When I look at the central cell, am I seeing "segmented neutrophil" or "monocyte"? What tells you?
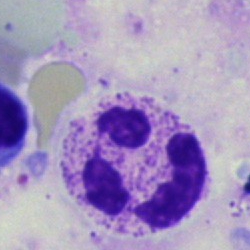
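I'd say segmented neutrophil, not monocyte. What settles it: the nucleus is divided into three separate lobes.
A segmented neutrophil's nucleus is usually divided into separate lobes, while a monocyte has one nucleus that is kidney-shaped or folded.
The cytoplasm helps too, being plentiful and pale pinkish-lilac.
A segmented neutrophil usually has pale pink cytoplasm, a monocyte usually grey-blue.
Beyond that, I see a round, smooth outline and dense, dark purple chromatin.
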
